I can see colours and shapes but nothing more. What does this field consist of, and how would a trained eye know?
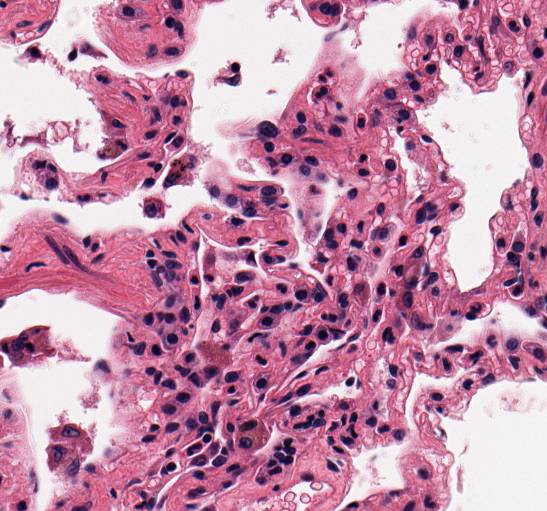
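Alveolus is what the field shows, with branching strands of pink cellular tissue separating irregular empty white spaces.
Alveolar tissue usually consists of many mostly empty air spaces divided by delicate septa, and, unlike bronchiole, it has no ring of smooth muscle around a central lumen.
Most nuclei are small, round to oval and darkly stained. At the left middle edge, a band of dense pink collagen with wavy fibres runs roughly horizontally, and no fat cells are present.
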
